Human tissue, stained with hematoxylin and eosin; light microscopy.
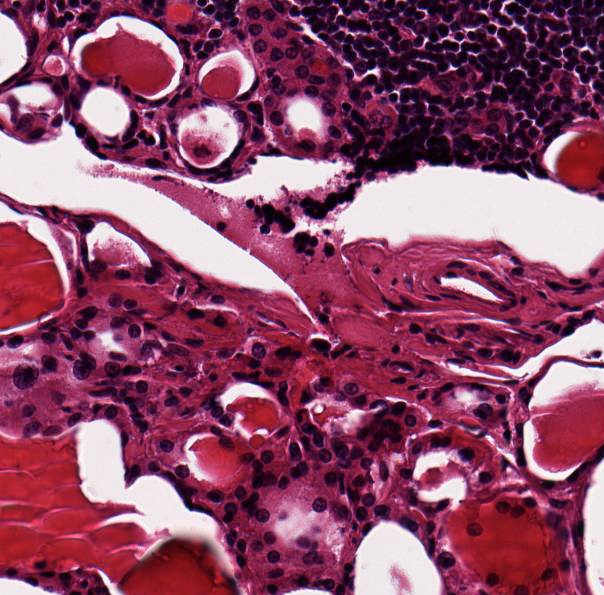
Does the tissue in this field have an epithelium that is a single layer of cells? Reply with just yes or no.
Yes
